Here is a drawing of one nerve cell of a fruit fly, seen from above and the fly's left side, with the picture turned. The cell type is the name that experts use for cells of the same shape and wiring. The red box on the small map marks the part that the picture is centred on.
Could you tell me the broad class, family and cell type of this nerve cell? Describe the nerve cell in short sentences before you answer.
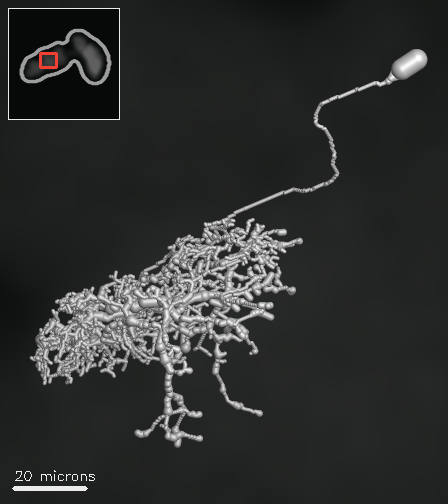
It lies in the nerve cord. Its cell body lies at the upper right of the picture. From left to right in the picture it spans about 110 microns. It is a nerve-cord intrinsic neuron. The family is hemilineage 13B. It is of cell type IN13B014.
